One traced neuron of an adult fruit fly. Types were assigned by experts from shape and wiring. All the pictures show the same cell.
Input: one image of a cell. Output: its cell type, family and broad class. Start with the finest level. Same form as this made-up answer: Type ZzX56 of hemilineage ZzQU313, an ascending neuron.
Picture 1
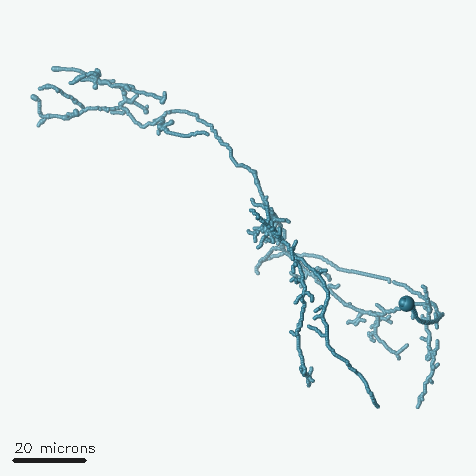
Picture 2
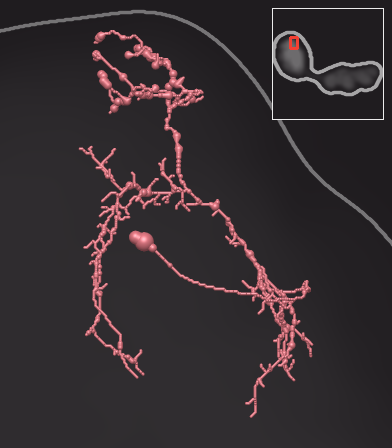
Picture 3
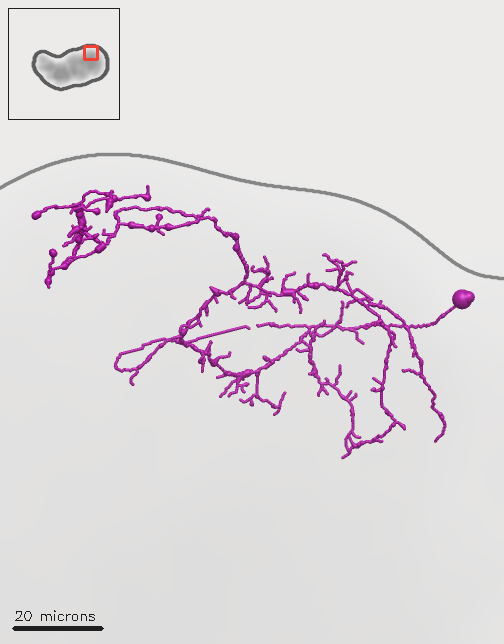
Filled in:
Type LHPV6a9_b of hemilineage LHp2, a central-brain intrinsic neuron.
